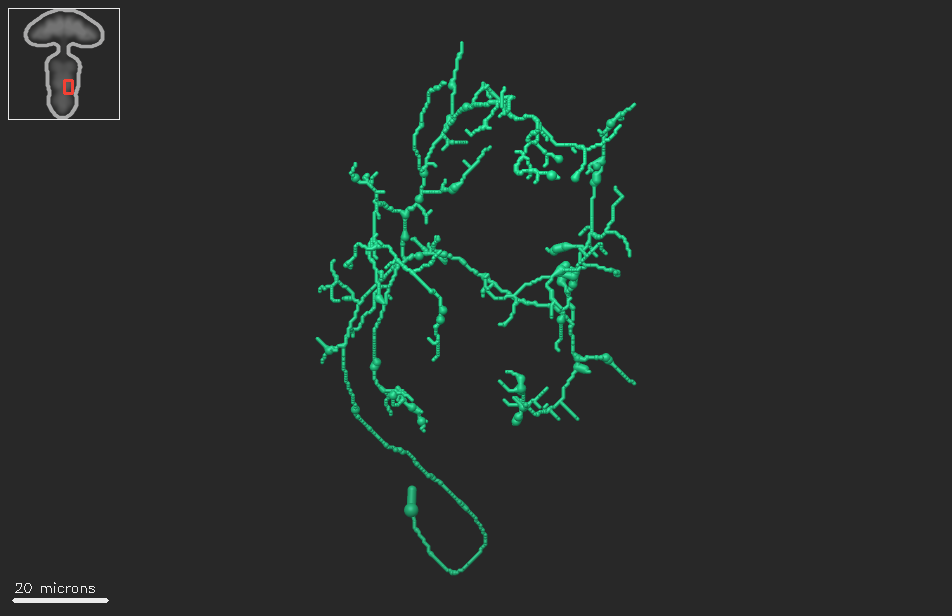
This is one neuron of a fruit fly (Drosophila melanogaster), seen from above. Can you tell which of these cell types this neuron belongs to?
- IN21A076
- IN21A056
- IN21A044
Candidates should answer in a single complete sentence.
Among cell types, the one for this neuron is IN21A076.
